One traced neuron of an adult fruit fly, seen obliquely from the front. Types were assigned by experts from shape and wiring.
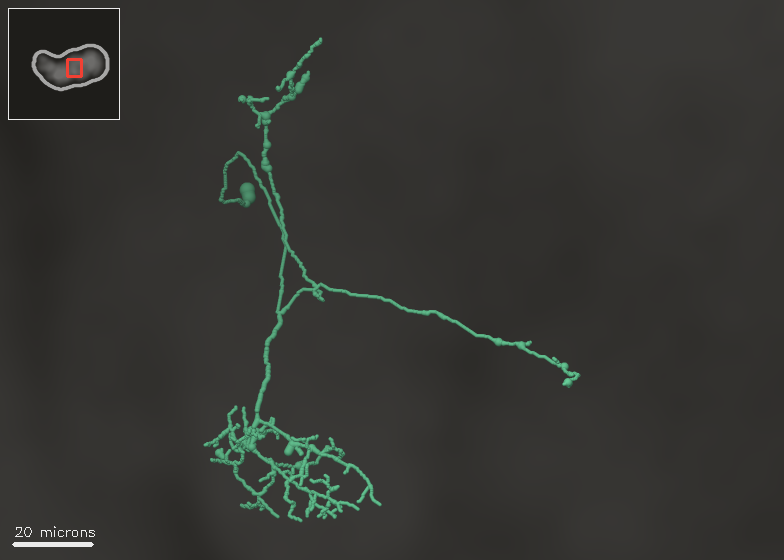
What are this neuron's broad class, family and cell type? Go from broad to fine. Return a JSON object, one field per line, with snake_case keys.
{
 "broad_class": "central-brain intrinsic neuron",
 "family": "hemilineage DM5_ventral",
 "cell_type": "WED163"
}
